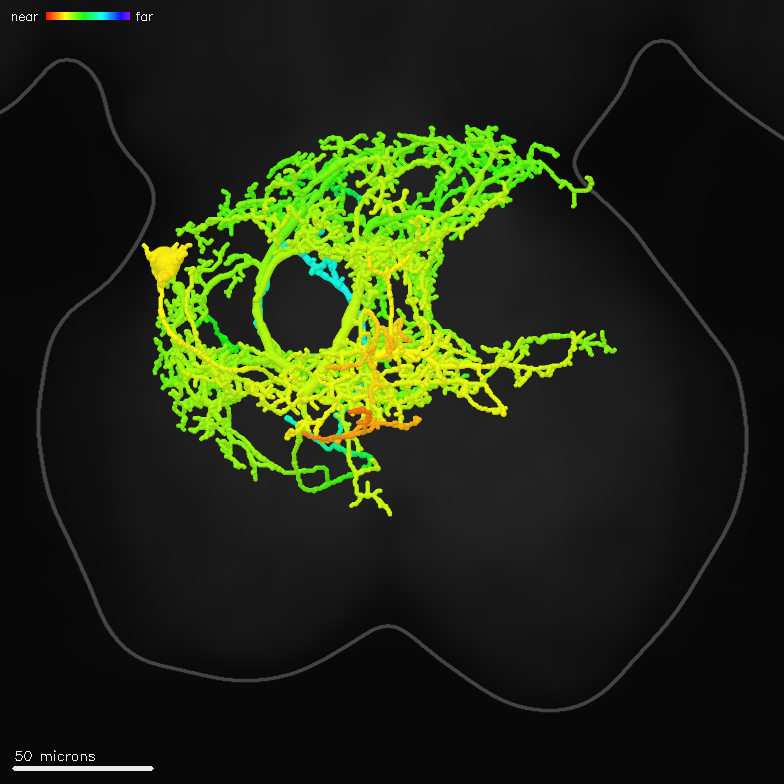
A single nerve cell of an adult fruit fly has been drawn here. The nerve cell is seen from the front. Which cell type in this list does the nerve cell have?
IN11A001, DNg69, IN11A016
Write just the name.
IN11A001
